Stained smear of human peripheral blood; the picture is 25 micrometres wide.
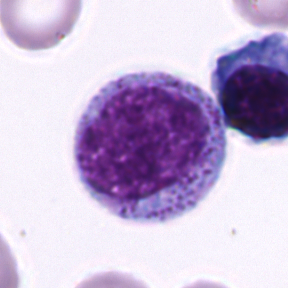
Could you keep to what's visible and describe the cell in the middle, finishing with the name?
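The nucleus fills most of the cell, leaving a wider band of pale greyish blue cytoplasm at the lower right. Its chromatin is finely granular with small paler spots, not dense and clumped. Fine purple granules are scattered through the cytoplasm. This is a myelocyte.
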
